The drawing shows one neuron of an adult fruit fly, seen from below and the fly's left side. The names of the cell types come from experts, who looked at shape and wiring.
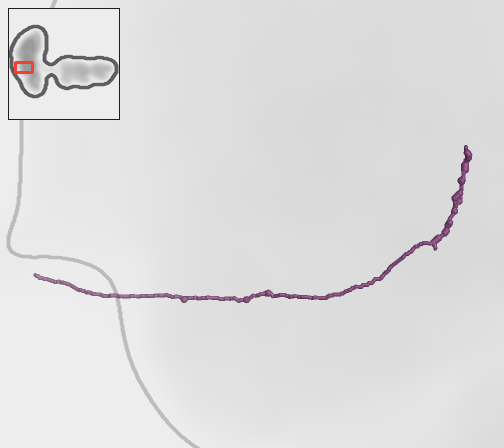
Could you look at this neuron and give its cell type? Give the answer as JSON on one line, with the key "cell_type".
{"cell_type": "JO-ED2_a"}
